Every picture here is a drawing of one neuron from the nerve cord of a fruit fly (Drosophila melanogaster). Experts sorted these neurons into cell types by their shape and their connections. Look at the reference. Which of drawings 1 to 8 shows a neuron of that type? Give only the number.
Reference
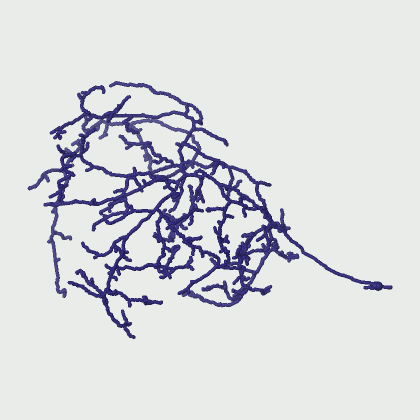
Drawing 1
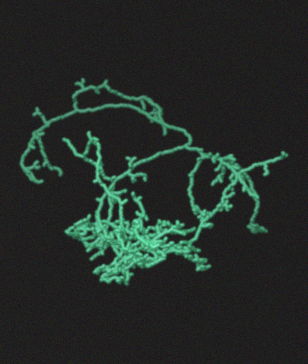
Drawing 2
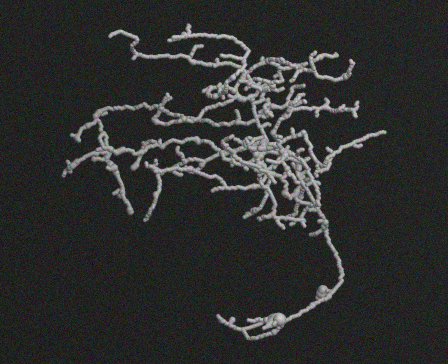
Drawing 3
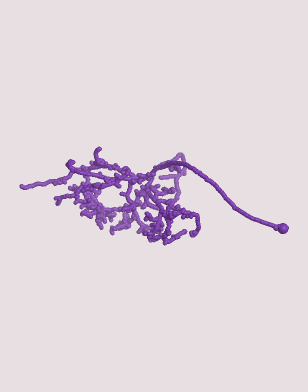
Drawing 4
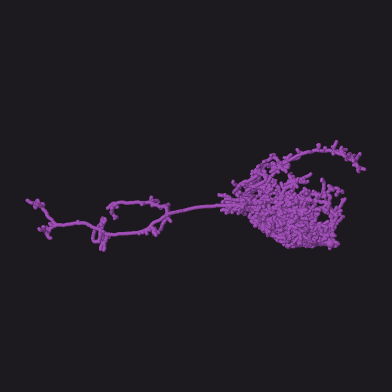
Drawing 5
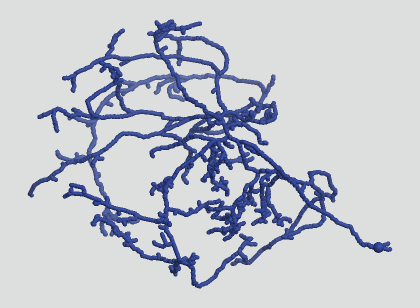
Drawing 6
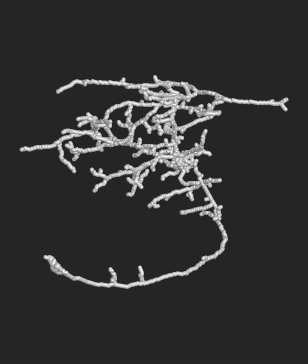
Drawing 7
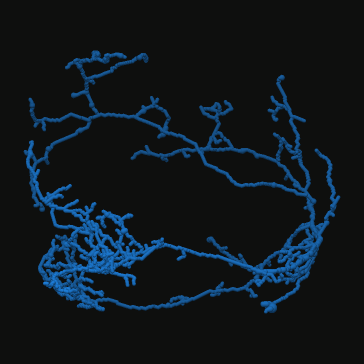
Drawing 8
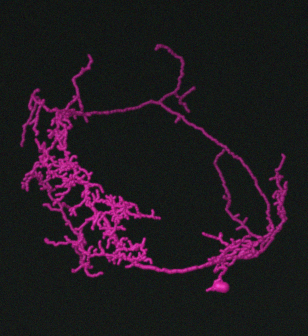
5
